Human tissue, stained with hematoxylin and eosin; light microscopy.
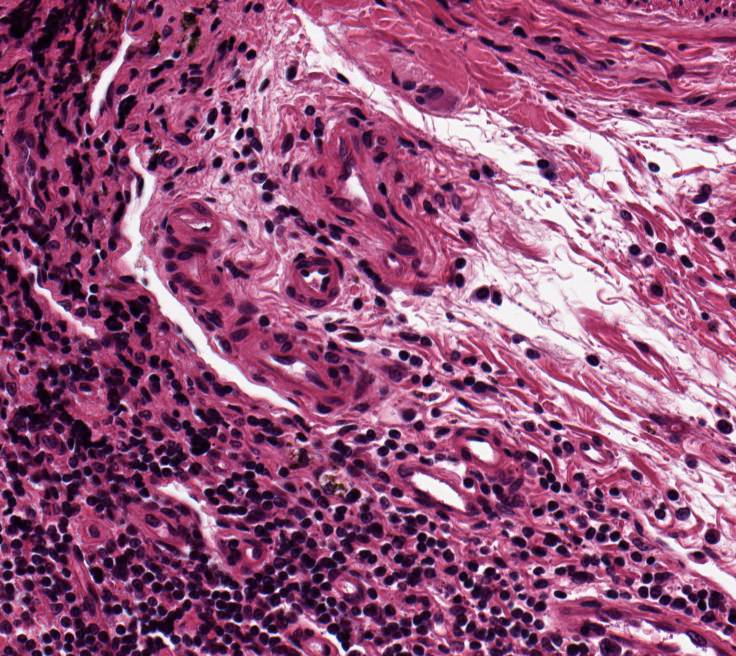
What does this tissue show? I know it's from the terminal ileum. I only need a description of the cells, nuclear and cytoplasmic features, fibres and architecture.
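At the lower left and bottom lies a dense sheet of lymphocytes: small round dark nuclei, scant cytoplasm. Several small thick-walled pink vessels with narrow lumens sit centrally and centre-left. Upper right, looser: pale pink wavy collagen and spindle-shaped nuclei, slanting toward lower right.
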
